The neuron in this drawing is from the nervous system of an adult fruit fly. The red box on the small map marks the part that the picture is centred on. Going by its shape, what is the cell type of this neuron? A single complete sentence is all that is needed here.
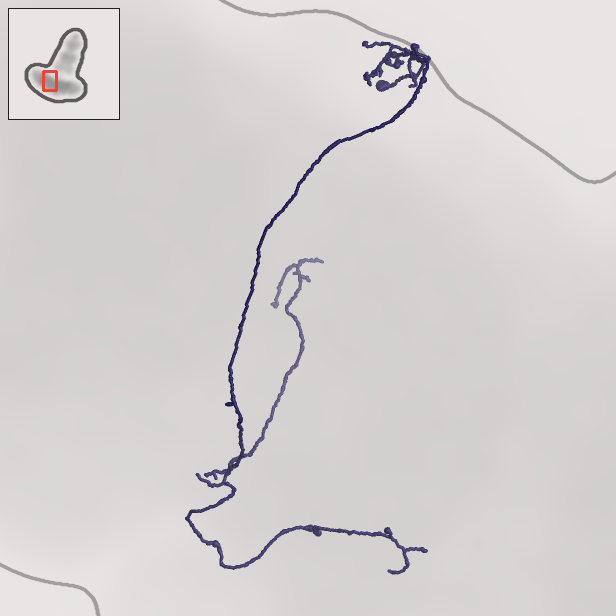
Included in the cell type KCab-s is this neuron.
